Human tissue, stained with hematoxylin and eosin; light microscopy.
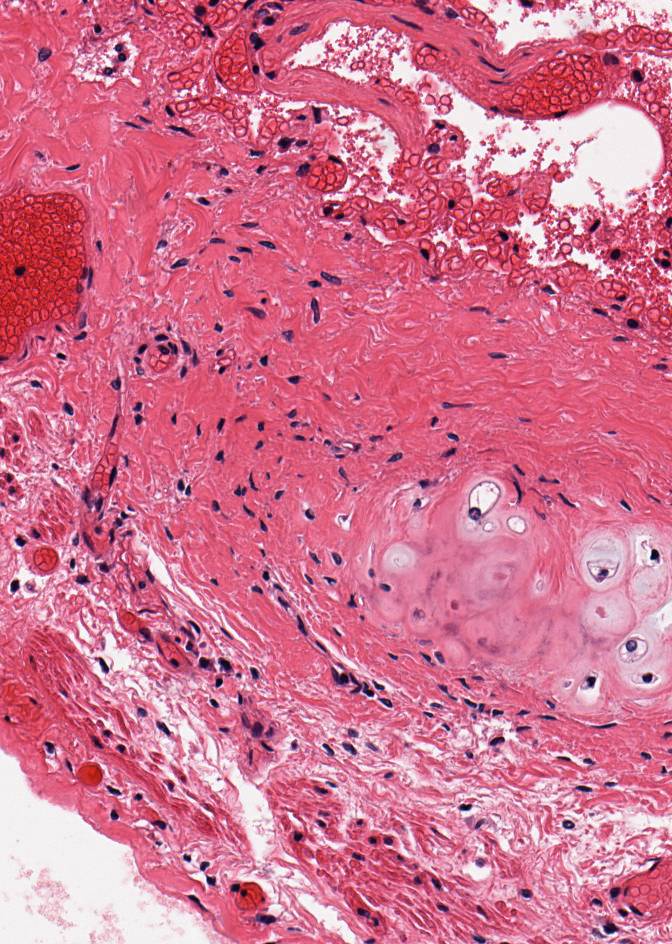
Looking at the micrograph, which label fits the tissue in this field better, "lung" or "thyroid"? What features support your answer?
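It's lung. Most of the field is dense pink collagenous fibrous tissue, with a cartilage island whose chondrocytes sit singly in rounded lacunae. Collagen fibres and fibroblasts, the latter with thin, dark, elongated nuclei, sweep around that island in curving bands.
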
